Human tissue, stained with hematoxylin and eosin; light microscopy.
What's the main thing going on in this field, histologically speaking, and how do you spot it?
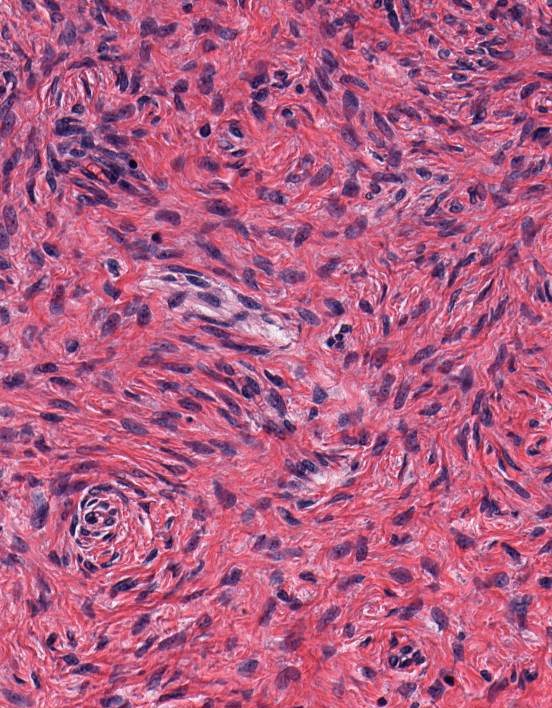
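The tissue shown is ovarian cortex. Spindle cells occupy the whole field, arranged in short intersecting fascicles and whorls.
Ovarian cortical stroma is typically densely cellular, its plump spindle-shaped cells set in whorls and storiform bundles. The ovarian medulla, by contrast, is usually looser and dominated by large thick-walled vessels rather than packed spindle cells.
Cell borders are indistinct, the cytoplasm merging with the pink matrix, and abundant wavy pink collagen lies between the cells. No epithelium or glands are present.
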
